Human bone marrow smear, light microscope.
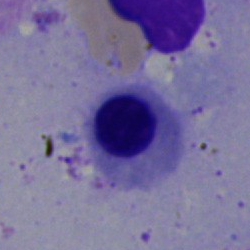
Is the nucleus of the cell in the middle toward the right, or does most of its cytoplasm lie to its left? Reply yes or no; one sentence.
No, the nucleus is not toward the right; it lies toward the left.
